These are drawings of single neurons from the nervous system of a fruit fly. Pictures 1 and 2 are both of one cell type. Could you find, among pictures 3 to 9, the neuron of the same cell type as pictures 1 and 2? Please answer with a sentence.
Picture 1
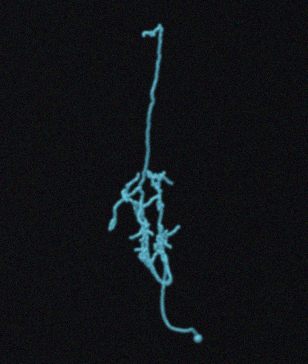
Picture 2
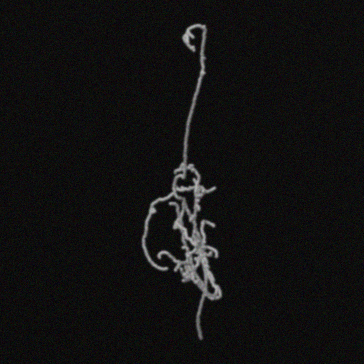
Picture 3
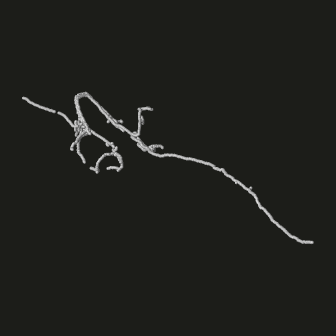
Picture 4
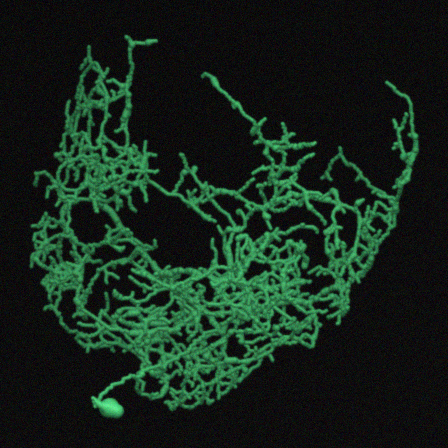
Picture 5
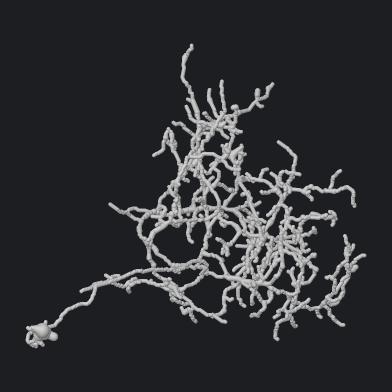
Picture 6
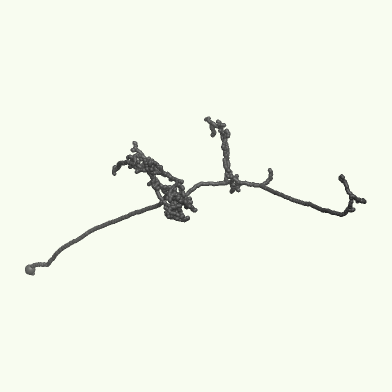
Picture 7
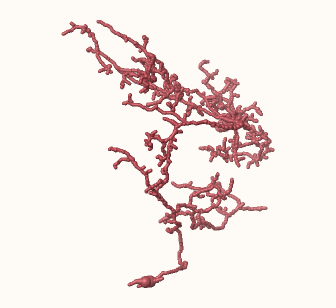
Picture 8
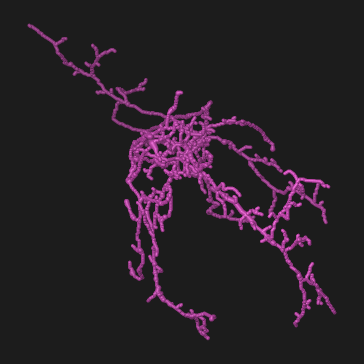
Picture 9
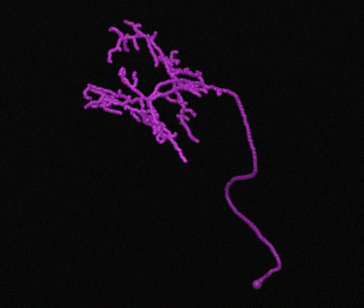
The neuron in picture 3 is of the same cell type.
